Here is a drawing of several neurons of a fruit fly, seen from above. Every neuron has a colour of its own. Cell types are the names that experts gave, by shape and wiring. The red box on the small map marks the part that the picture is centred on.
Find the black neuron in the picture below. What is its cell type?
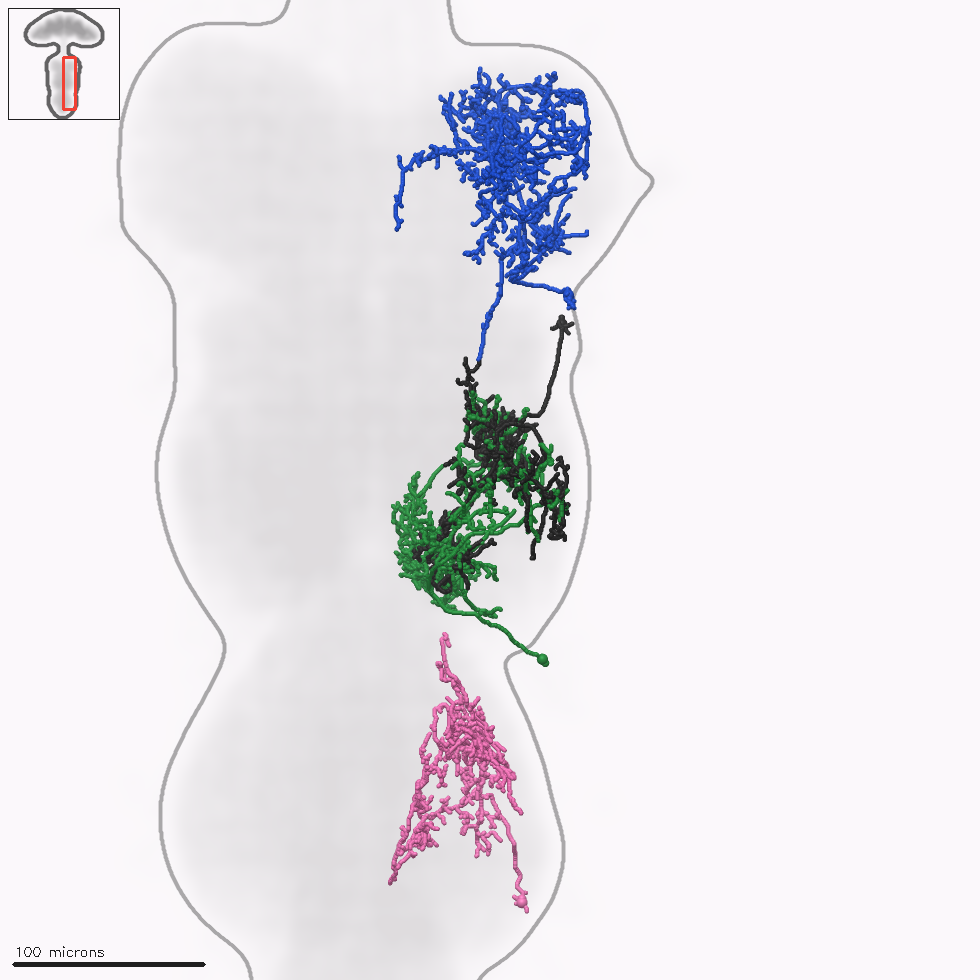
INXXX468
